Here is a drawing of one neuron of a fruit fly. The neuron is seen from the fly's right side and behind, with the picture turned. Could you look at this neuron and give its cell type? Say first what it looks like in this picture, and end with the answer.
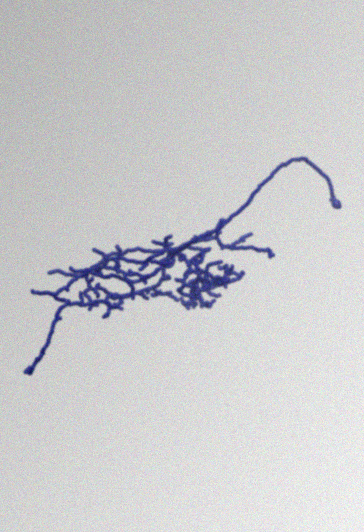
The cell body is on the right of the picture. In this view it is wider than it is tall. Its broad class is central-brain intrinsic neuron. The cell type is LAL020.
